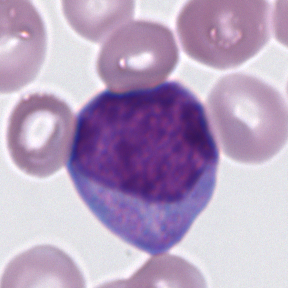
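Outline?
Angular; several fairly straight edges meet at corners.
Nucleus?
Single unlobed mass filling the upper part of the cell.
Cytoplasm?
Fine pinkish-purple granules scattered through; no vacuoles.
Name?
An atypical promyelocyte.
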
